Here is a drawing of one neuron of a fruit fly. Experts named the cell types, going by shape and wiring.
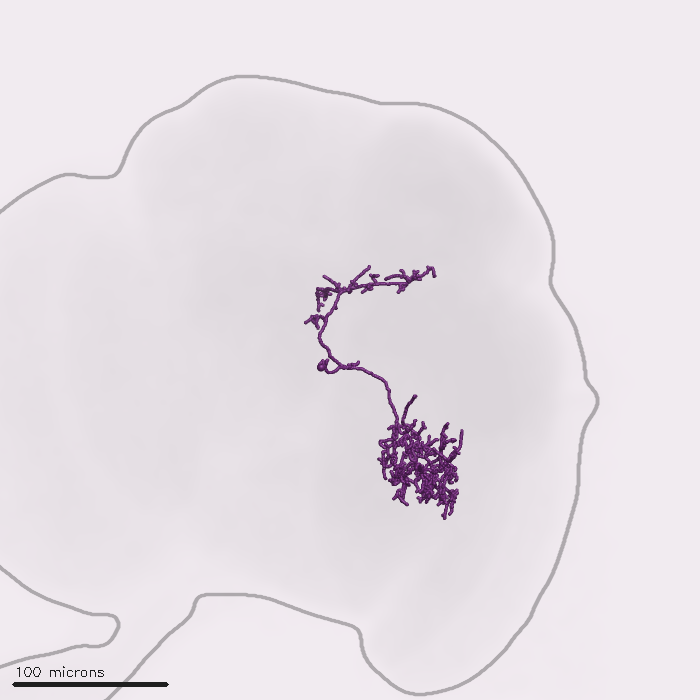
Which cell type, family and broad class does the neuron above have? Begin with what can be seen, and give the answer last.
The cell body is in the middle of the picture. From top to bottom in the picture it spans about 170 microns. Its cell type is LC37. Its family is hemilineage VPNp&v1_ventral. Its broad class is visual projection neuron.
